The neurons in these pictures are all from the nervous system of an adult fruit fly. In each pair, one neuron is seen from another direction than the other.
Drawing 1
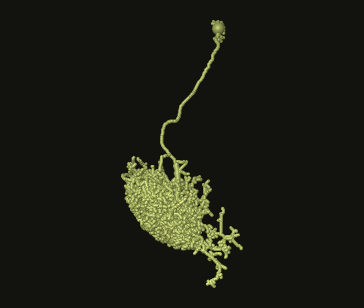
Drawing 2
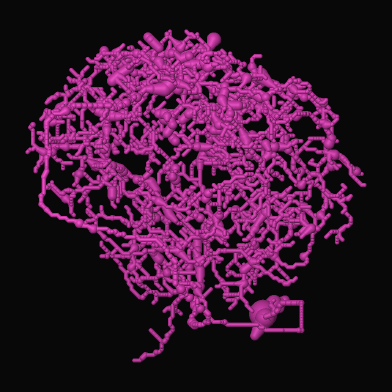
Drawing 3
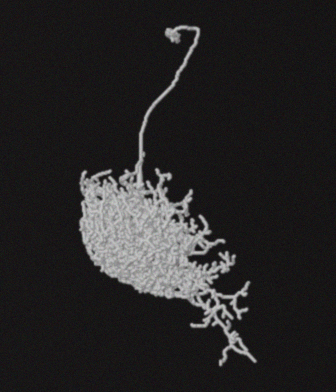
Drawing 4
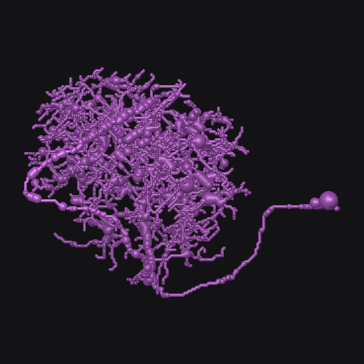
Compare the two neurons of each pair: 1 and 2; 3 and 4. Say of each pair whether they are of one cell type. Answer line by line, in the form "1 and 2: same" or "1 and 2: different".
1 and 2: different
3 and 4: different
